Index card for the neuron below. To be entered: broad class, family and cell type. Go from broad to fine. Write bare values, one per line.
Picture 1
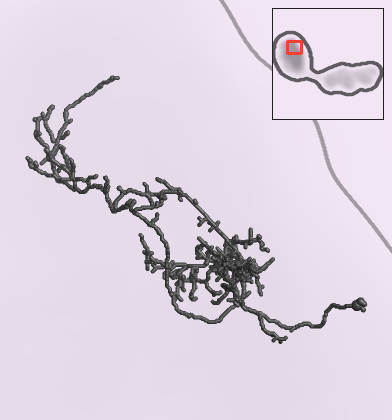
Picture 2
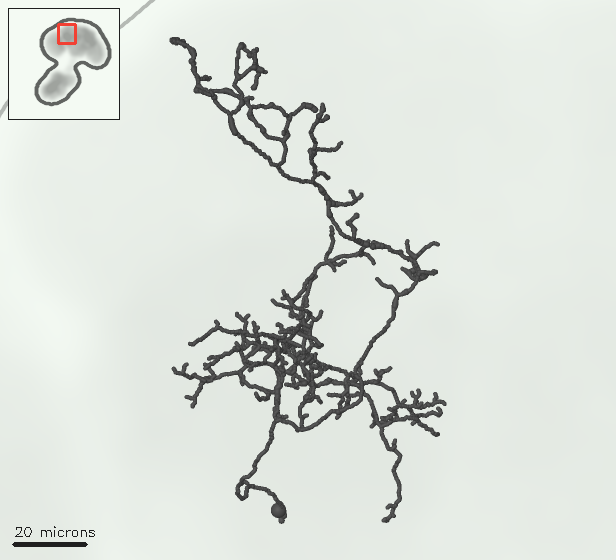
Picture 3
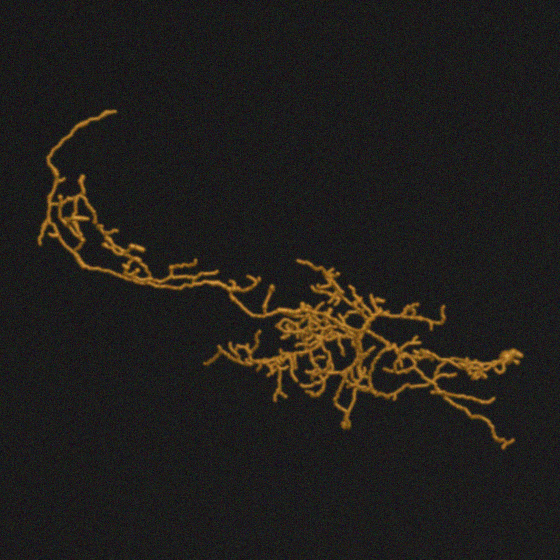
central-brain intrinsic neuron
hemilineage DL1_ventral
CL290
